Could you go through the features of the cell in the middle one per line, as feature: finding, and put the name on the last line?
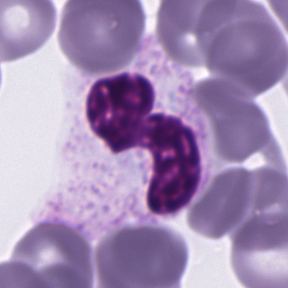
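Nucleus: two lobes joined by a broad band
Chromatin: dark purple, coarsely clumped
Cytoplasm: plentiful, very pale, almost colourless
Granules: fine, lilac, scattered
Name: segmented neutrophil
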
